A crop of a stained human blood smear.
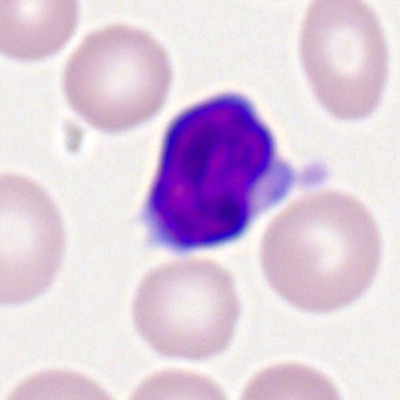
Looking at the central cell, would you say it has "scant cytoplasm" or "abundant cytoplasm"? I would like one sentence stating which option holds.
A narrow rim is all the cytoplasm this cell has.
